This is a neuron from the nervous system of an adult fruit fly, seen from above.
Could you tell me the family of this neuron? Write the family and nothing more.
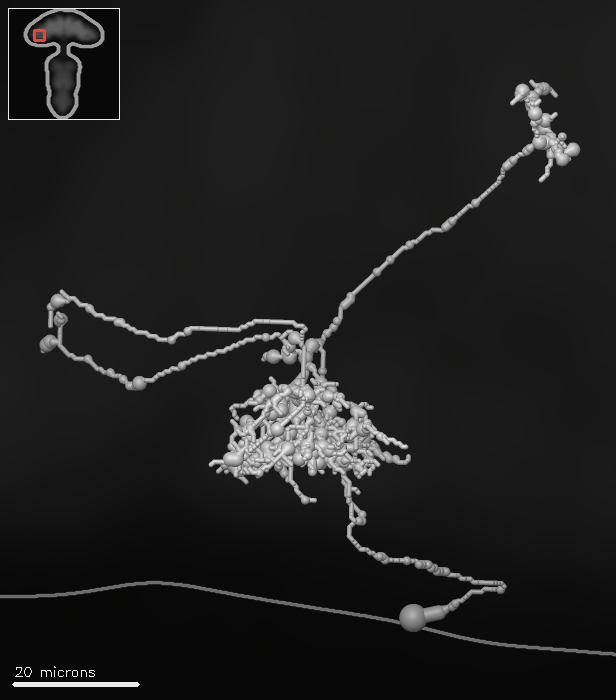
Tlp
